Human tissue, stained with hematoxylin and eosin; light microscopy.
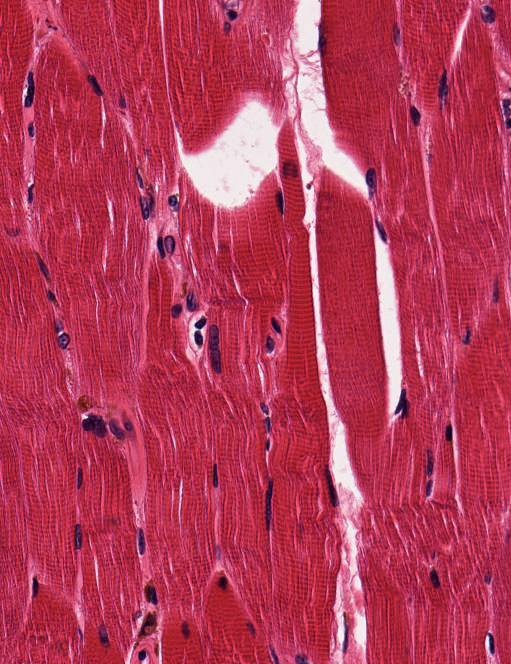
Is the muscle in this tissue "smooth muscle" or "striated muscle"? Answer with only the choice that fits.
Striated muscle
